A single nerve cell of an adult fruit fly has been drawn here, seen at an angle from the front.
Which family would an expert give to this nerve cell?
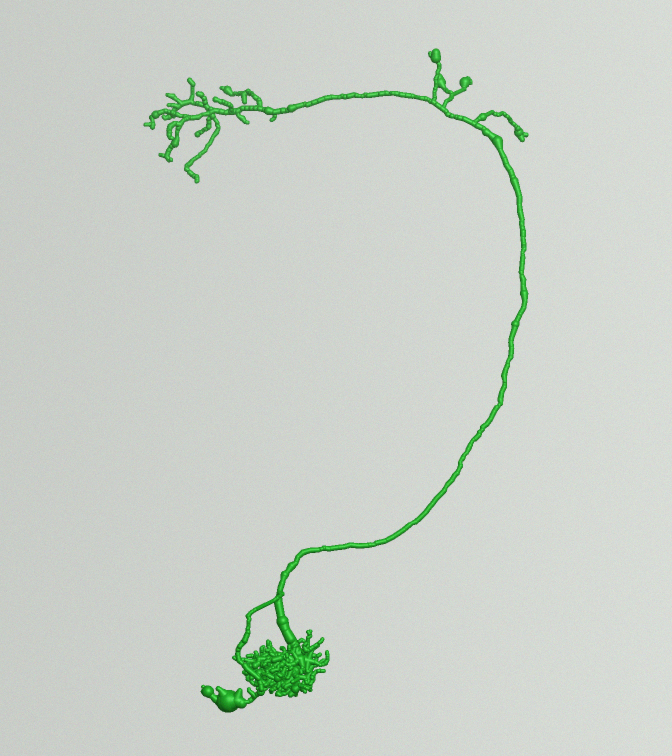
hemilineage ALad1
